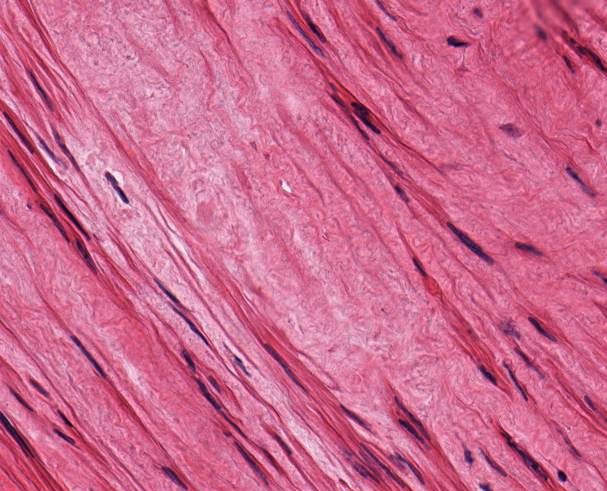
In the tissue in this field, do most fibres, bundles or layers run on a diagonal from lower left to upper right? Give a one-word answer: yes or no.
No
